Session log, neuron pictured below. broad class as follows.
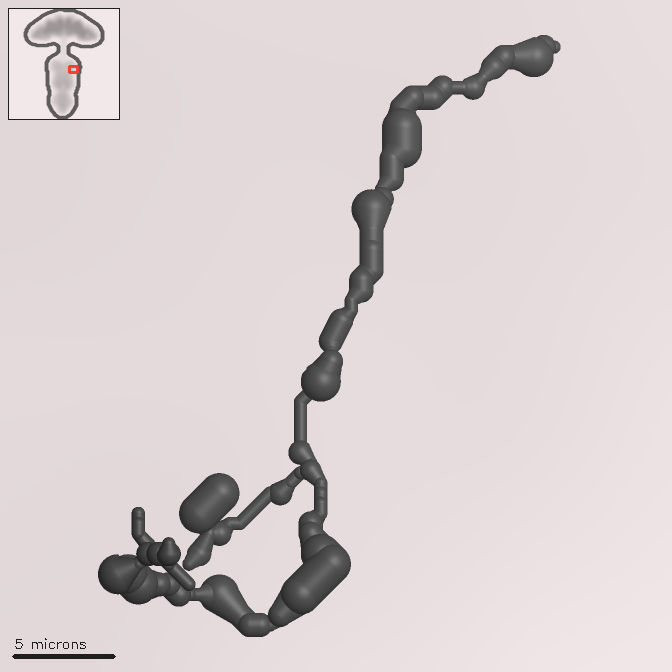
sensory neuron entering the nerve cord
